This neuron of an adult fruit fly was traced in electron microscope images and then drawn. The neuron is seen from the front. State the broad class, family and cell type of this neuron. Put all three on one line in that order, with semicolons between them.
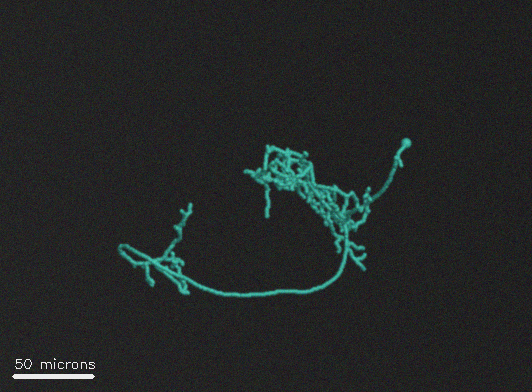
nerve-cord intrinsic neuron; hemilineage 01A; IN01A054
